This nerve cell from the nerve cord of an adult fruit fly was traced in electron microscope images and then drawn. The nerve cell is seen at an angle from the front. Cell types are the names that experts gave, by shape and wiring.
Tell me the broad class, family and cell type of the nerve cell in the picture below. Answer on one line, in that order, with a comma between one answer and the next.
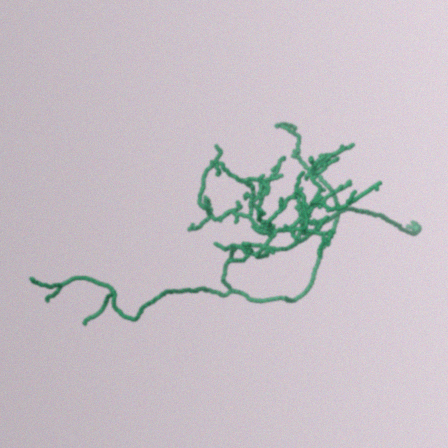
nerve-cord intrinsic neuron, hemilineage 12B, IN12B054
